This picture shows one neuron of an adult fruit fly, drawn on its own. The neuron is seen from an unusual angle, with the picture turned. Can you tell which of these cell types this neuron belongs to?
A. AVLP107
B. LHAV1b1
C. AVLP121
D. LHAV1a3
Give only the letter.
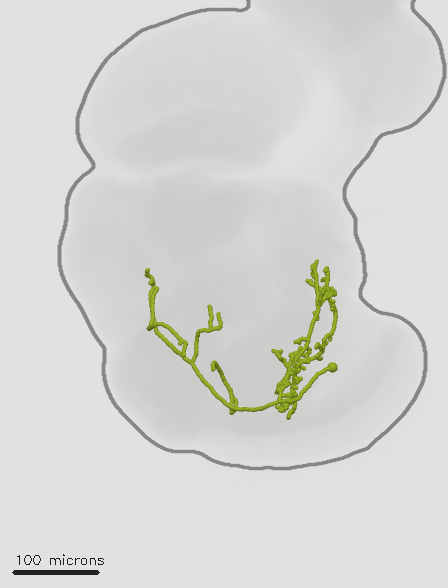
C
